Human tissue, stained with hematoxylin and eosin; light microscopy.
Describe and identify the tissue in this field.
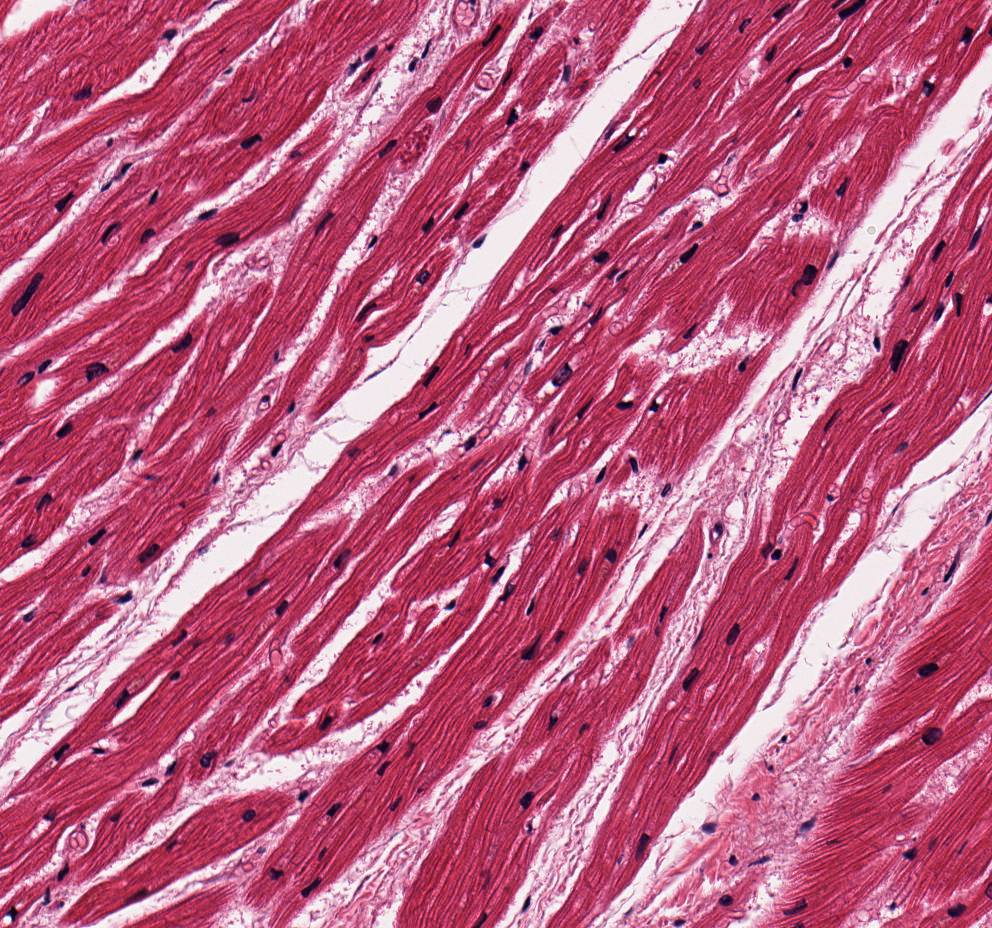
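Many fibres here branch and merge with neighbouring ones. The nuclei sit centrally in the fibres; they're dark, oval to elongated, lying along the fibres' long axis. Cytoplasm is deeply eosinophilic, and I can make out fine lengthwise fibrillar streaks. This is the atrial appendage of the heart.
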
